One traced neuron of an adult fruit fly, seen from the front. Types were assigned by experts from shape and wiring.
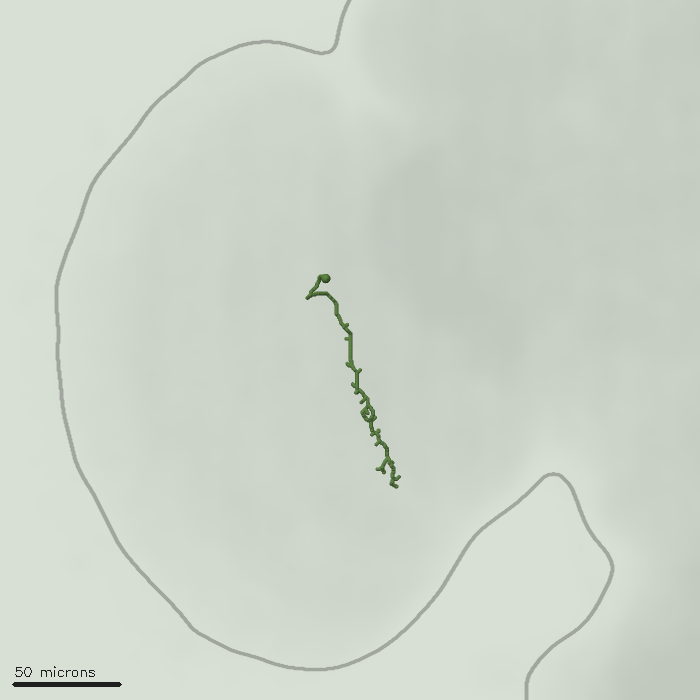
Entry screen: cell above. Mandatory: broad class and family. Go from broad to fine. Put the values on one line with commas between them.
optic-lobe intrinsic neuron, Dm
